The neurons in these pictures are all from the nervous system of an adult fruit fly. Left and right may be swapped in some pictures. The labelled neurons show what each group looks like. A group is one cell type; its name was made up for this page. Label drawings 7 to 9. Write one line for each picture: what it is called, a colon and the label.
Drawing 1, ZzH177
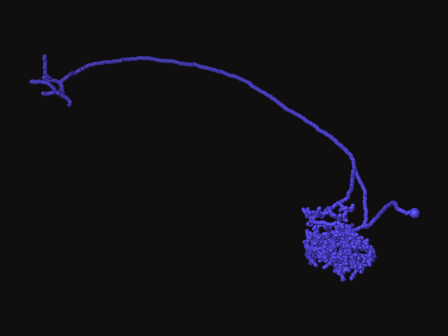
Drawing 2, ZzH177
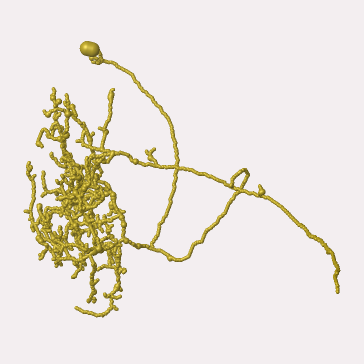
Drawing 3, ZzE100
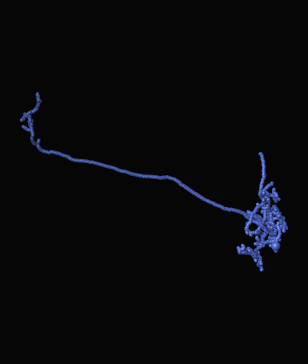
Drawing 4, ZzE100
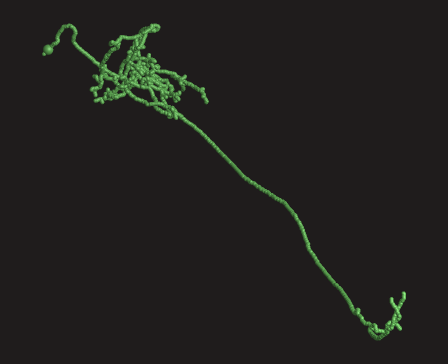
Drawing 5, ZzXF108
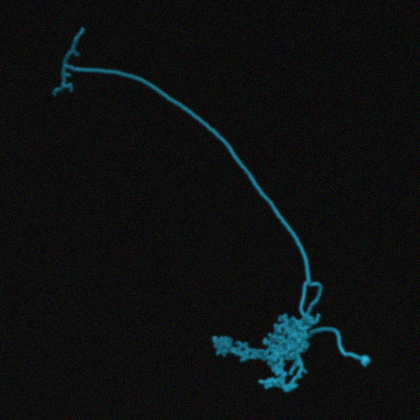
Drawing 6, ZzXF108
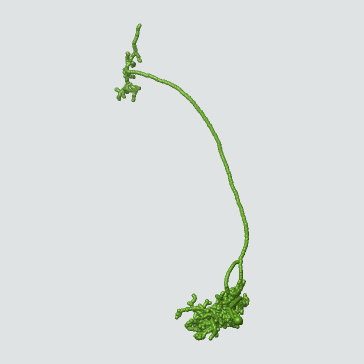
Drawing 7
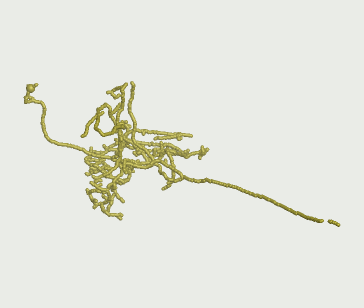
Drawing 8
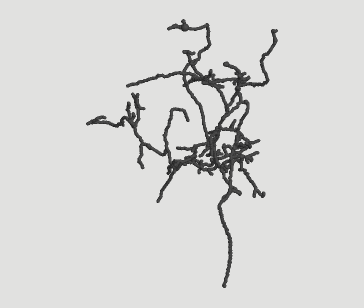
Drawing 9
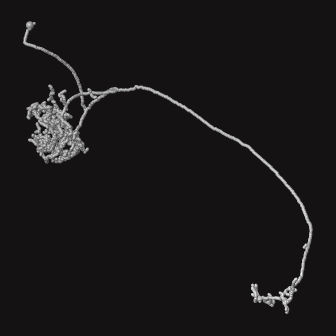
7: ZzE100
8: ZzE100
9: ZzH177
